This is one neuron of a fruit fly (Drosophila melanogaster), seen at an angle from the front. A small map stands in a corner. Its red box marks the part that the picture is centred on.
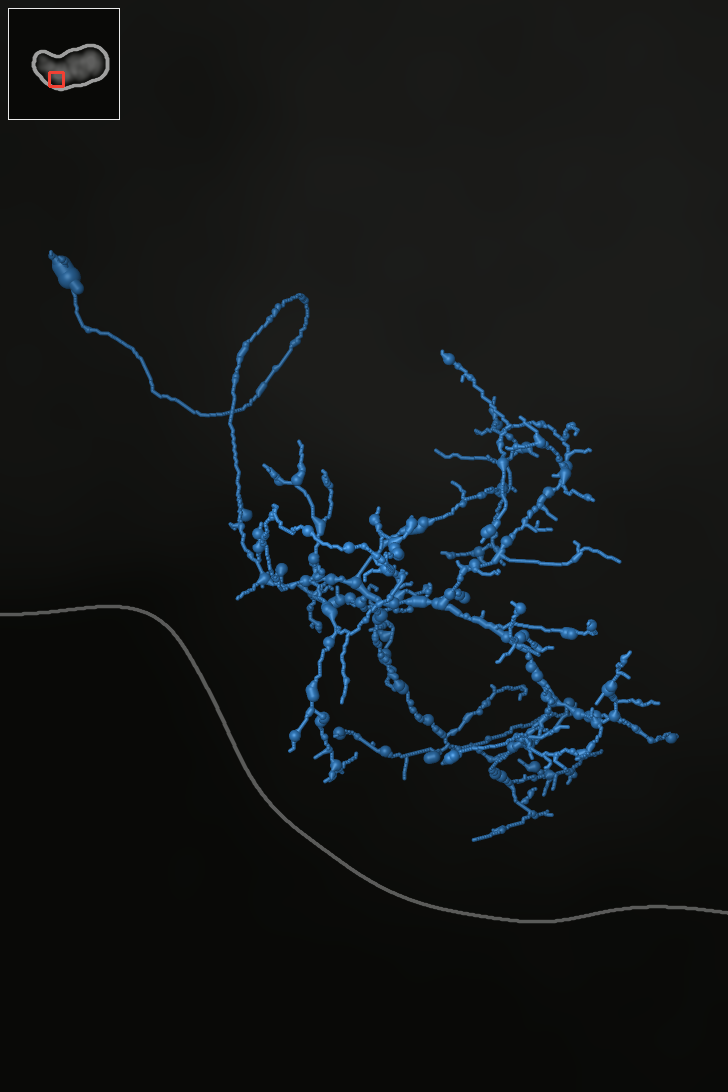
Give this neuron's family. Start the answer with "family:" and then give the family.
family: hemilineage 03A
